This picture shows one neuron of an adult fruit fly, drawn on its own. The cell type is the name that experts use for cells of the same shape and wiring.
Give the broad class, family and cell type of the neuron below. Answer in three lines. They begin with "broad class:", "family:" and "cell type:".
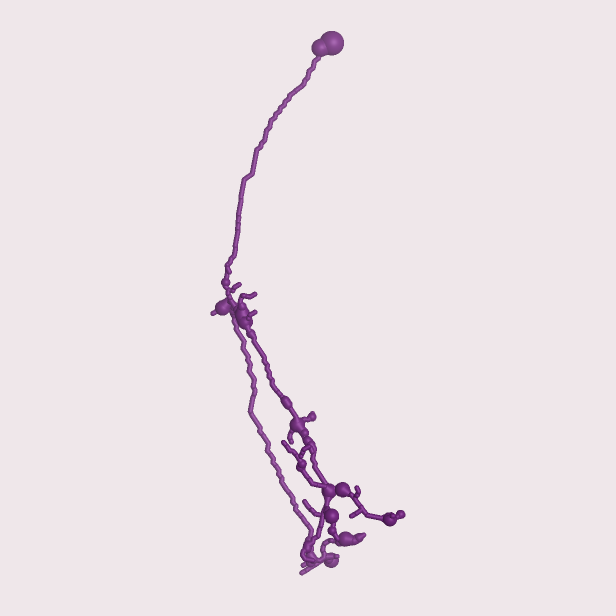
broad class: optic-lobe intrinsic neuron
family: Mi
cell type: Mi15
